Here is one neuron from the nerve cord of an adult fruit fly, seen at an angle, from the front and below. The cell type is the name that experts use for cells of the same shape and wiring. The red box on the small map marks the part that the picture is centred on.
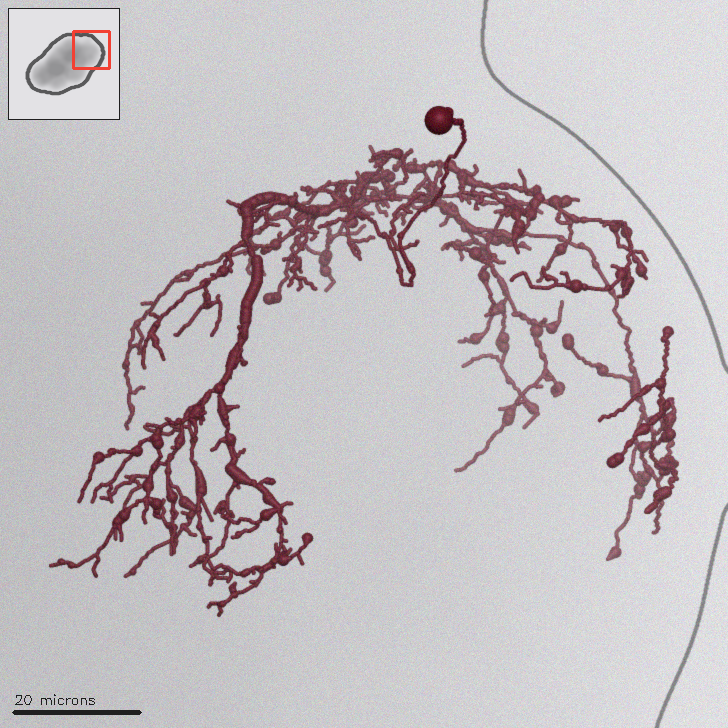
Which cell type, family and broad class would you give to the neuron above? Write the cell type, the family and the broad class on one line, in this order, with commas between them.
IN16B050, hemilineage 16B, nerve-cord intrinsic neuron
